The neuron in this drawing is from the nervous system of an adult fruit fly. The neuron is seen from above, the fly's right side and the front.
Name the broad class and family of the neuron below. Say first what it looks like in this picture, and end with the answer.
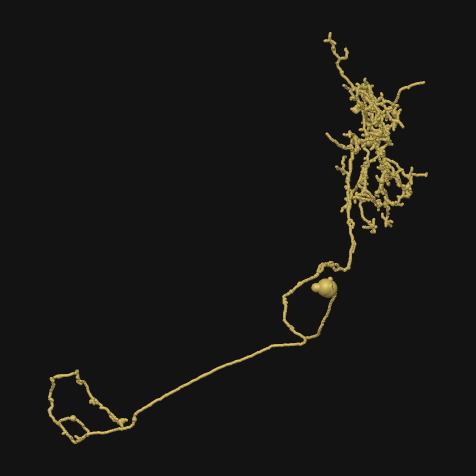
Dozens of branch ends can be seen. In this view it is about as wide as it is tall. It is an optic-lobe intrinsic neuron. The family is MeLo.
